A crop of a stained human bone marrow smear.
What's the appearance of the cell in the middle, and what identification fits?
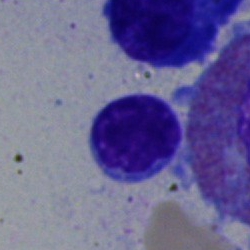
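Checking the outline first: round and smooth. Next, the chromatin: dense, dark purple and slightly mottled. Then the cytoplasm: no granules visible. The picture itself is slightly out of focus. Last, the name: this cell is a lymphocyte.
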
